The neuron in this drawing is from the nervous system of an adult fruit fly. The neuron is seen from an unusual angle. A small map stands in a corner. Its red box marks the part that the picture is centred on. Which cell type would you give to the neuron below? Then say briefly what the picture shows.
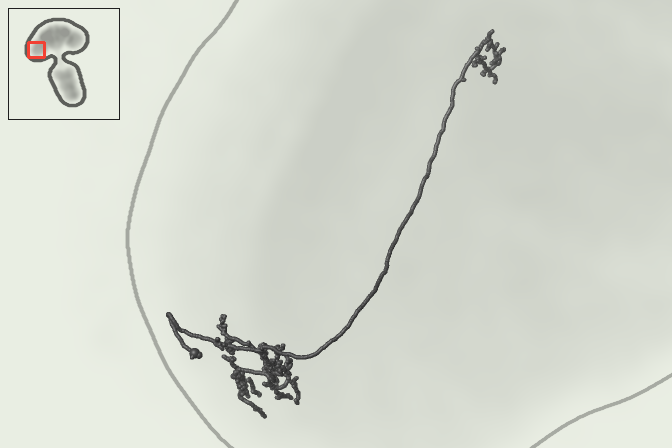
It is of cell type Tm36. It is an optic-lobe intrinsic neuron. It is in the brain and does not reach the nerve cord. The cell body is at the lower left of the picture.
